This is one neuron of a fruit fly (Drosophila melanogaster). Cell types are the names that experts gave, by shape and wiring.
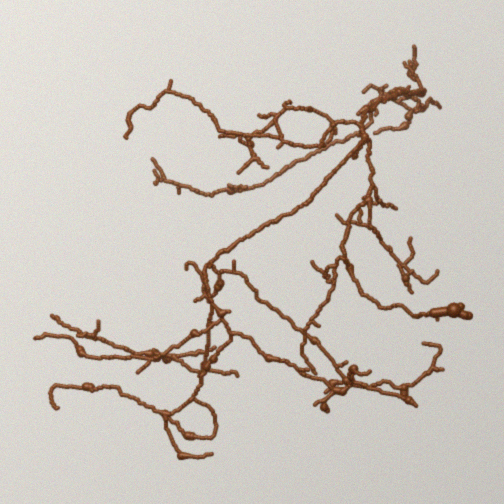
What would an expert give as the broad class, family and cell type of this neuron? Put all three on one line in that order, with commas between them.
central-brain intrinsic neuron, hemilineage SMPad1, CB1456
